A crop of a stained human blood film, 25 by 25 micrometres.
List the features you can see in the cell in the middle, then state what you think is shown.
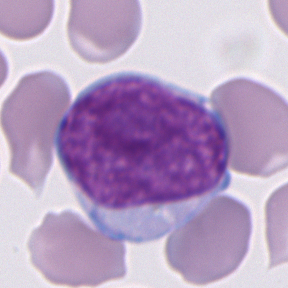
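The nucleus is oval, about 15 by 12 micrometres, and fills most of the cell, leaving little cytoplasm. That cytoplasm is widest below the nucleus and is only a thin rim elsewhere; its outer edge is a deeper blue than the cytoplasm inside it. The chromatin is finely stippled and spread fairly evenly across the nucleus. The cell is a myeloblast.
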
